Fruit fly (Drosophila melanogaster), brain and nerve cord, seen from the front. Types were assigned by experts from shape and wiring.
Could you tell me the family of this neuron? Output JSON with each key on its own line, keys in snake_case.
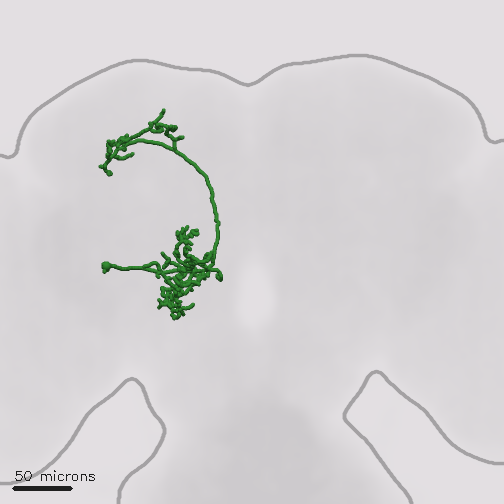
{
 "family": "hemilineage ALl1_ventral"
}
